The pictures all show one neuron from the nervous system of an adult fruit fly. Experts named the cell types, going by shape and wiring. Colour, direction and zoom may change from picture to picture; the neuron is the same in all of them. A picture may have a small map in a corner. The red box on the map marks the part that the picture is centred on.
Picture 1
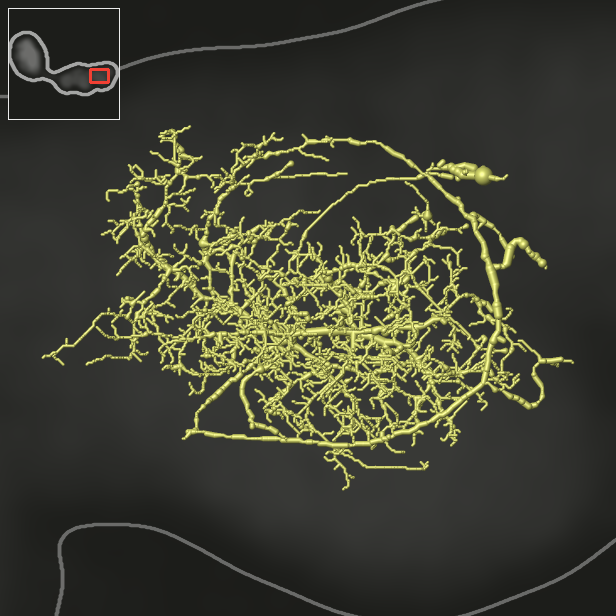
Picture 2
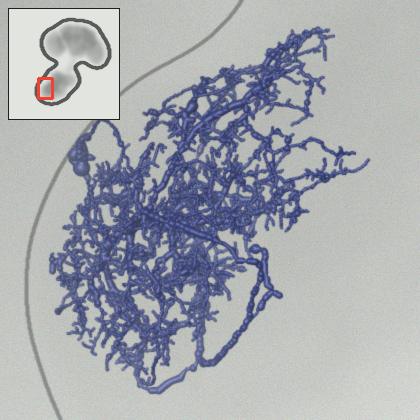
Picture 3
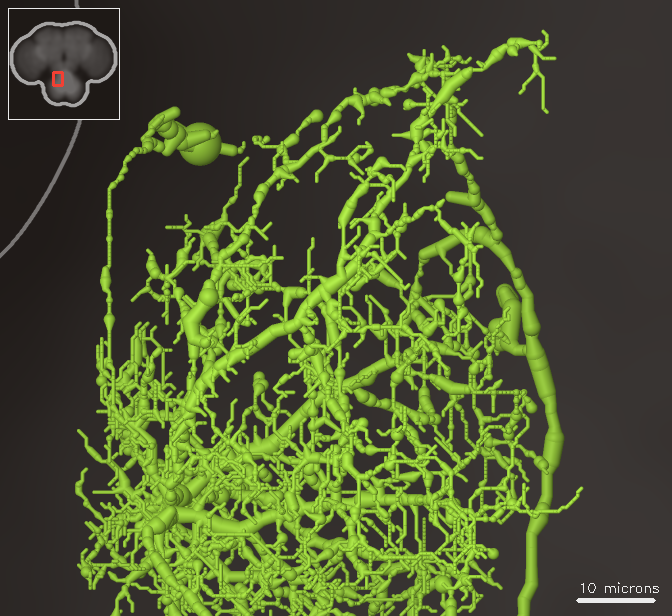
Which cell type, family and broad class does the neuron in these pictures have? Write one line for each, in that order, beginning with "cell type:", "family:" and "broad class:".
cell type: IN09A002
family: hemilineage 09A
broad class: nerve-cord intrinsic neuron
